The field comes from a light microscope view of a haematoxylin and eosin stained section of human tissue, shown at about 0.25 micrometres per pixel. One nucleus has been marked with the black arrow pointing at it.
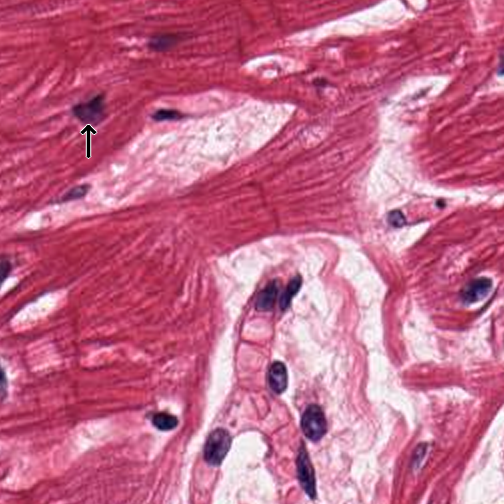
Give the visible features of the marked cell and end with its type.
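The nucleus is dark purple with an irregular, notched, angular outline rather than a smooth oval. The nucleus lies within the body of the fibre, with cytoplasm on all sides of it. The cytoplasm is deep pink-red and finely streaked with fibrils running lengthwise along the fibre. The cell lies among parallel fibres running diagonally, beside a pale, loosely textured space just below it. This is a cardiomyocyte.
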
